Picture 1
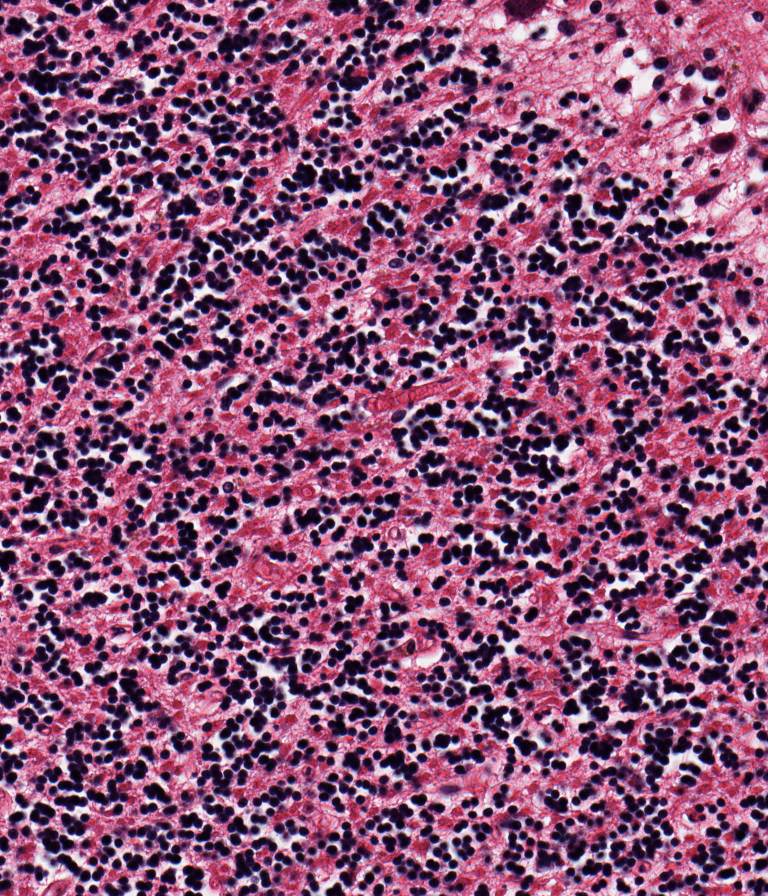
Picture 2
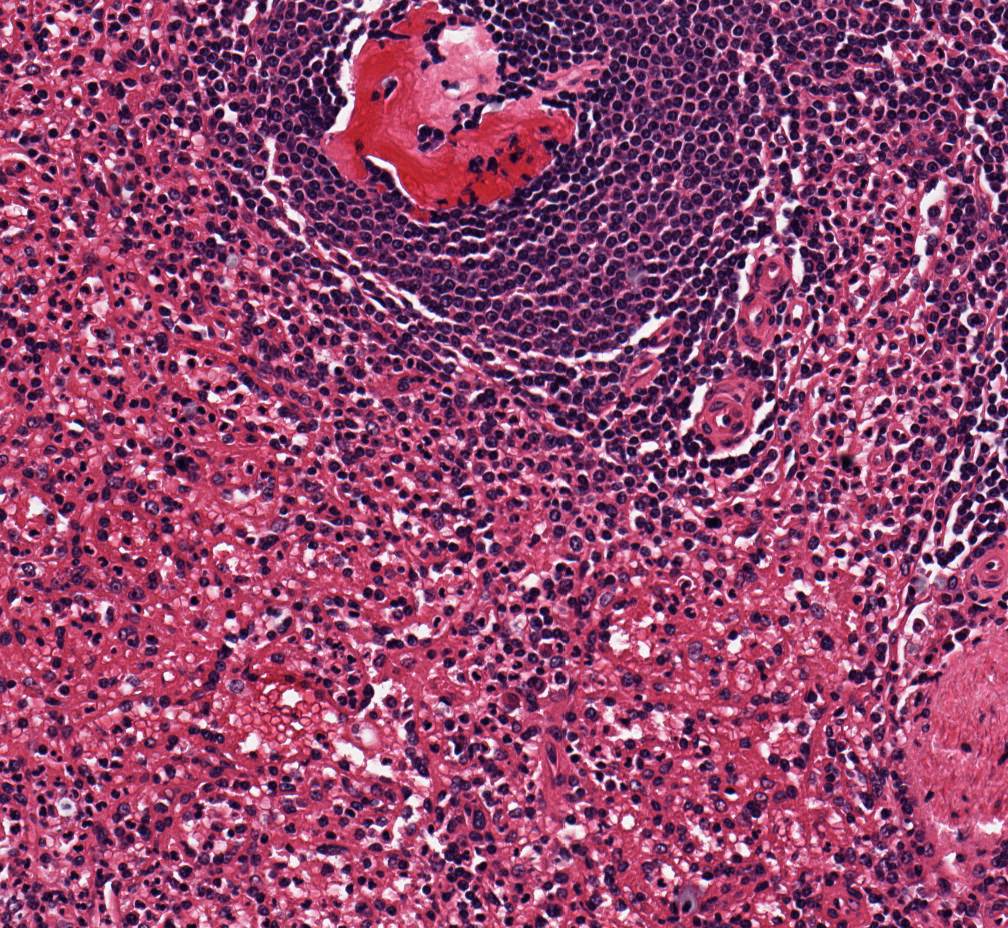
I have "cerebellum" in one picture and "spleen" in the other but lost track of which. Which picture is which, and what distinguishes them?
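Picture 1 is the cerebellum; picture 2 is the spleen. In both, small round dark nuclei carry very little cytoplasm, so watch how the cells are laid out. In picture 1 they fill almost the whole field as one diffuse sheet with no organized units, set in a pink, finely fibrillary background. In picture 2 the lymphocytes ring a bright red mass concentrically, and at the right middle edge of the dense sheet small vessels cut across have thick concentric walls.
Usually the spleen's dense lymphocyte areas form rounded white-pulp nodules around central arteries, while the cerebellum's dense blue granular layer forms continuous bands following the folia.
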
